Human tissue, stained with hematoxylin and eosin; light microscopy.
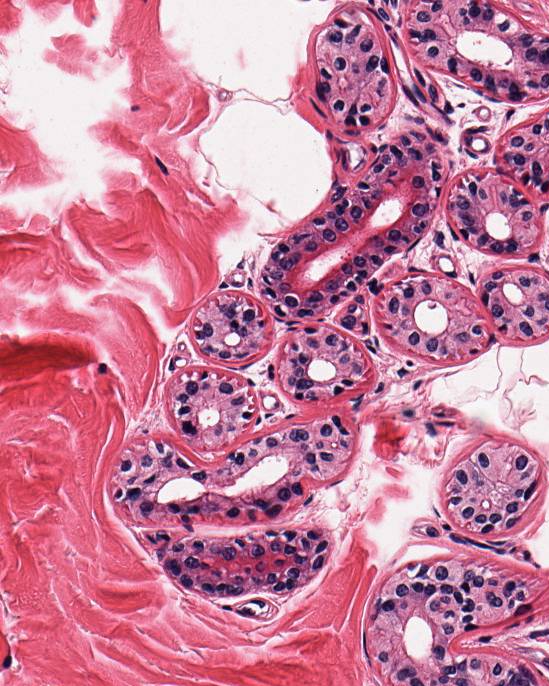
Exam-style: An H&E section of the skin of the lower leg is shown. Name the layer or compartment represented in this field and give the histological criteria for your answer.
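The tissue is an eccrine sweat gland. Closely packed cross-sections of small tubules, with small, empty lumina, occupy the right side and lower middle.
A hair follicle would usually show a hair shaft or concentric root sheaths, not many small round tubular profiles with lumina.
A few narrower, darker tubules lined by two layers of small cuboidal cells run through the cluster, one crossing the centre diagonally.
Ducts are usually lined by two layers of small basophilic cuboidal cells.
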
